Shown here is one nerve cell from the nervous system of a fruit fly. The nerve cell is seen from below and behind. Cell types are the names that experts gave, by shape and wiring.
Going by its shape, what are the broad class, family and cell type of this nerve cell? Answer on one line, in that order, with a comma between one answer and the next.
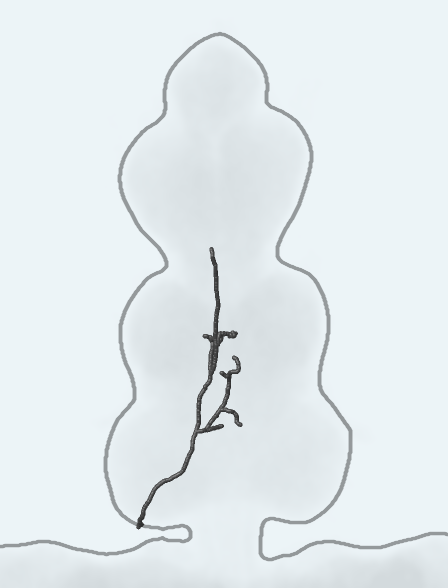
sensory neuron entering the nerve cord, class mechanosensory proprioceptive, SNpp17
